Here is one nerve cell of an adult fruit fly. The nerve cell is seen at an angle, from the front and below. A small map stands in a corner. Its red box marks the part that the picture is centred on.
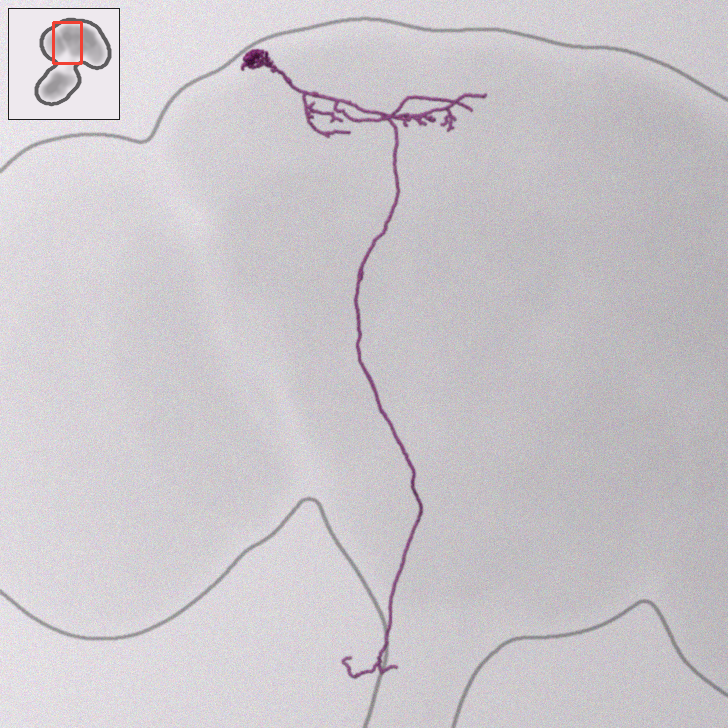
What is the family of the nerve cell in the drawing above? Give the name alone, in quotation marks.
"DNES"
